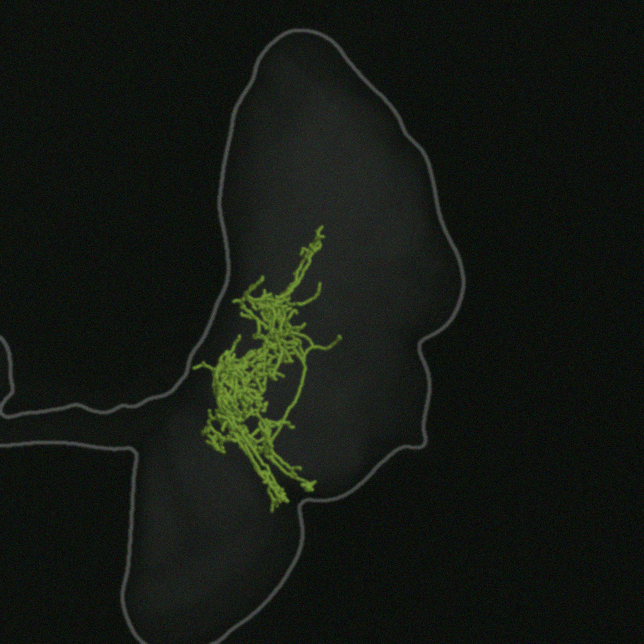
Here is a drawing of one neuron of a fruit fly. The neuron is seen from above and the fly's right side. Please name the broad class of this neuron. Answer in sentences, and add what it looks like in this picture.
Its broad class is central-brain intrinsic neuron. It is in the brain and does not reach the nerve cord. The cell body is at the bottom of the picture.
